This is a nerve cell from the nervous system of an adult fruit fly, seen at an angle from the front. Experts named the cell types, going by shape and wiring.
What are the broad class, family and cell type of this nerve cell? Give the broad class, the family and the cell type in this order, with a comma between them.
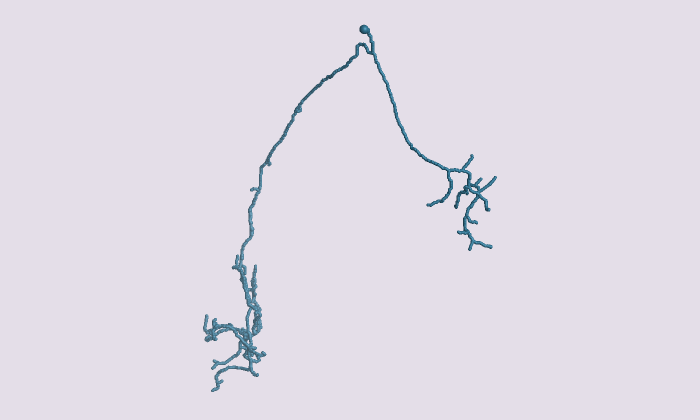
optic-lobe intrinsic neuron, MeLo, MeLo3b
